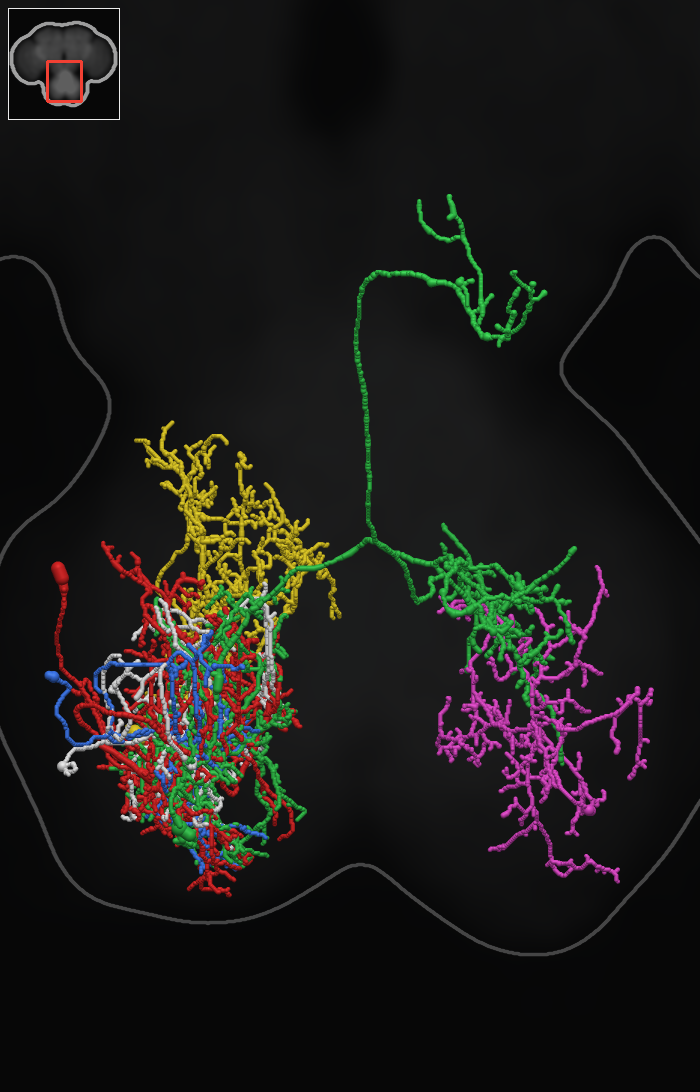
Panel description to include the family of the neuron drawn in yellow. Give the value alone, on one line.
hemilineage 16B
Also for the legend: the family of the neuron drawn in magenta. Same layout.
hemilineage 16B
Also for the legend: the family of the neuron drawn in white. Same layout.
hemilineage 16B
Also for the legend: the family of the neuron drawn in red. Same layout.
hemilineage 09A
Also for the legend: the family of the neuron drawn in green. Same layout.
hemilineage 07B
